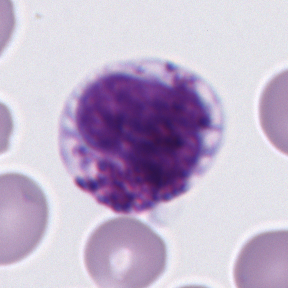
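Basophil: the nucleus fills most of the cell, with an irregular, indistinct outline and dark purple, densely clumped chromatin. Coarse dark purple granules lie in the cytoplasm, most crowded along the lower left edge of the cell.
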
